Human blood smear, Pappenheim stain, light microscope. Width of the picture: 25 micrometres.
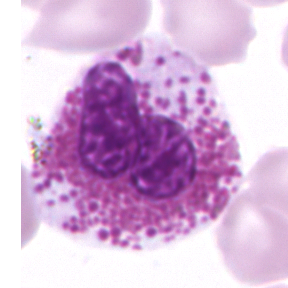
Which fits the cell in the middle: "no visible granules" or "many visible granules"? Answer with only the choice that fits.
Many visible granules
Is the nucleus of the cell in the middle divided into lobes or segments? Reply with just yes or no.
Yes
